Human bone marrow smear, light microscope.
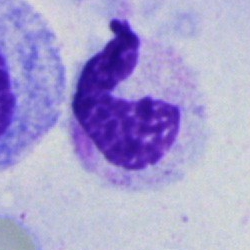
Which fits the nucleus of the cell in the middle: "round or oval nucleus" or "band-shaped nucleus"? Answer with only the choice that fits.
Band-shaped nucleus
